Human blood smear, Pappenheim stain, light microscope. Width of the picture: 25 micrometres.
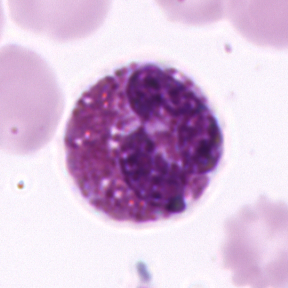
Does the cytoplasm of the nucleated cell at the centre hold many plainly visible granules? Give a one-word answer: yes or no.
Yes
